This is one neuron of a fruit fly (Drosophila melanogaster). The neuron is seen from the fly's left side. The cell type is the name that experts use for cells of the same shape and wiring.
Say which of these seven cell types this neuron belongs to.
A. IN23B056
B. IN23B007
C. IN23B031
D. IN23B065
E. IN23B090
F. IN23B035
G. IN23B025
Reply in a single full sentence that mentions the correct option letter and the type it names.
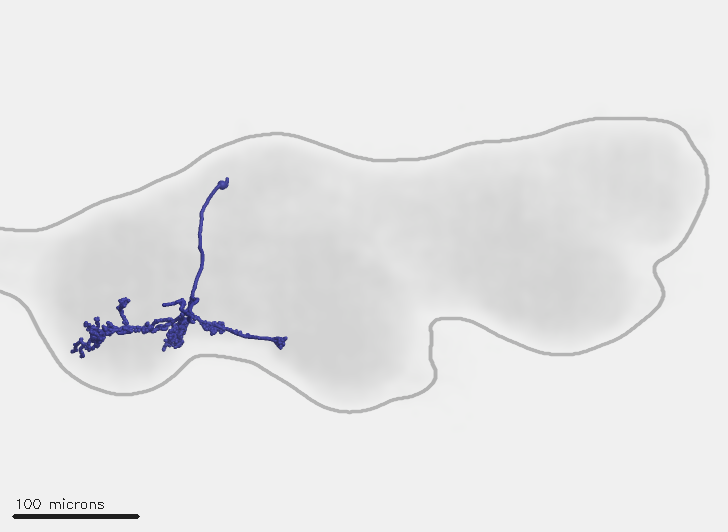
Option D corresponds to IN23B065, the neuron's cell type.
